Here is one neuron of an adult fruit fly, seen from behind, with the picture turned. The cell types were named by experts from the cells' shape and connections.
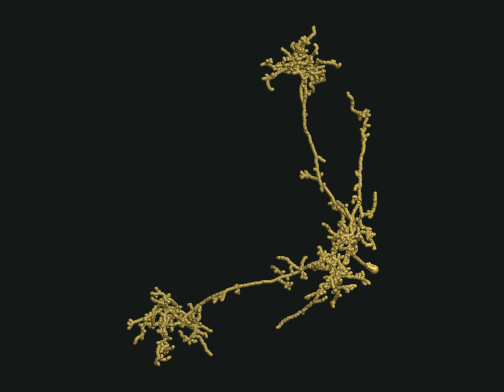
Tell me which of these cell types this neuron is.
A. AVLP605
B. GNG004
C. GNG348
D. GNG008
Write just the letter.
A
